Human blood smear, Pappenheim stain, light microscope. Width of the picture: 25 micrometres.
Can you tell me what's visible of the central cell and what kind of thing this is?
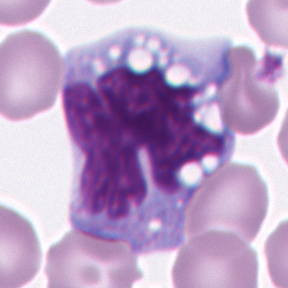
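Notice the outline first: irregular and angular, not round. The folded nucleus fills more than half the cell, with several round clear vacuoles along its upper and right edges. No coarse dark granules in the cytoplasm. It's a monocyte.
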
